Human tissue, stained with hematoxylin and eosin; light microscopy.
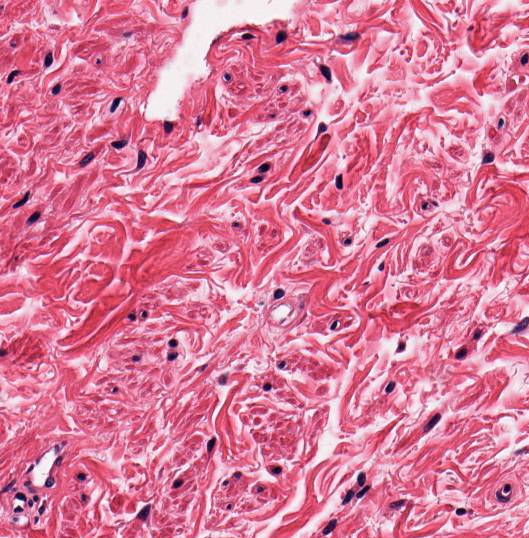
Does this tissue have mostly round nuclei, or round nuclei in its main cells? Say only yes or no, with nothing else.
No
